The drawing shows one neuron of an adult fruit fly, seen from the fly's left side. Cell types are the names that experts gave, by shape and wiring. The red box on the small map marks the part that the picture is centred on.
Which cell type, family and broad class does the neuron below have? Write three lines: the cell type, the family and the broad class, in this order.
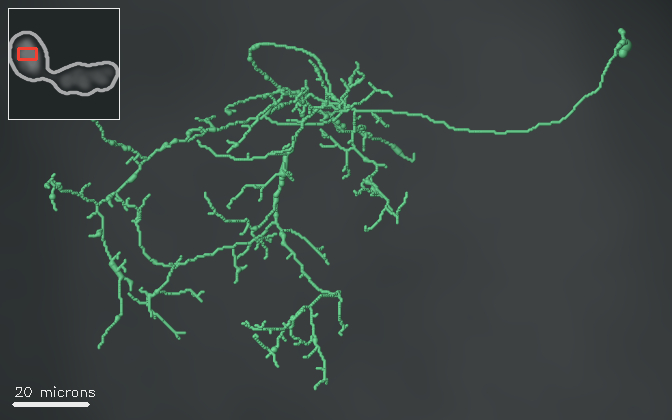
AVLP529
hemilineage DL1_ventral
central-brain intrinsic neuron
